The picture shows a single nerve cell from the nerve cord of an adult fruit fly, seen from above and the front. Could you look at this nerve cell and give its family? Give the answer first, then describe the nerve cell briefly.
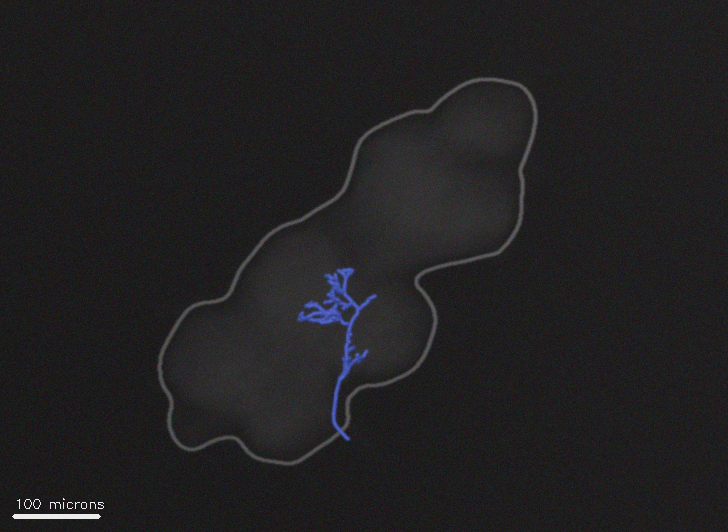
Its family is called class mechanosensory proprioceptive. This is a sensory neuron entering the nerve cord. The drawing shows no cell body. By the scale bar it is about 200 microns tall in this view.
